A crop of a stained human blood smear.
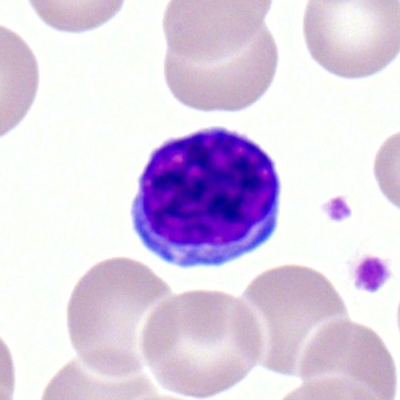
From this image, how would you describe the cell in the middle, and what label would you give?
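Round and smooth in outline, this cell has dense, coarsely clumped chromatin. Its cytoplasm is pale blue and contains no visible granules. It is a lymphocyte.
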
